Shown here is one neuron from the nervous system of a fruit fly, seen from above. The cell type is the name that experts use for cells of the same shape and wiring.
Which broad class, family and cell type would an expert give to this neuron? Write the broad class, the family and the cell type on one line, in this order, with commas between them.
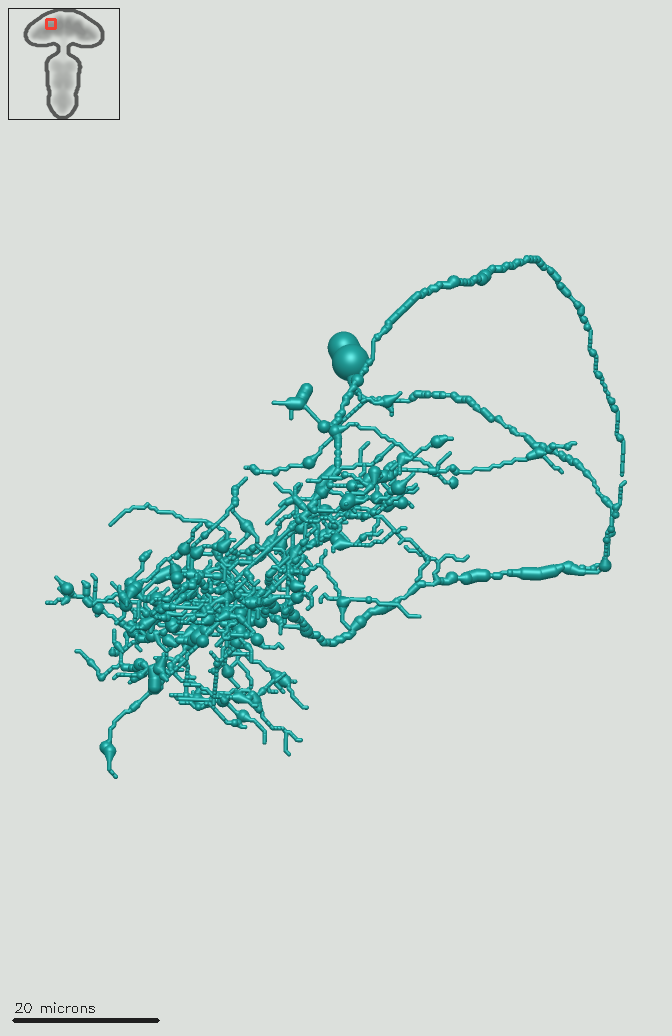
central-brain intrinsic neuron, hemilineage LALa1_anterior, AVLP253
